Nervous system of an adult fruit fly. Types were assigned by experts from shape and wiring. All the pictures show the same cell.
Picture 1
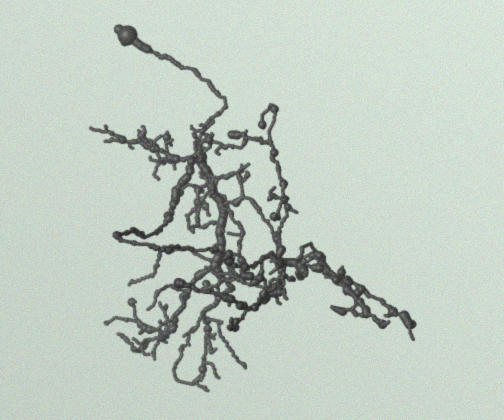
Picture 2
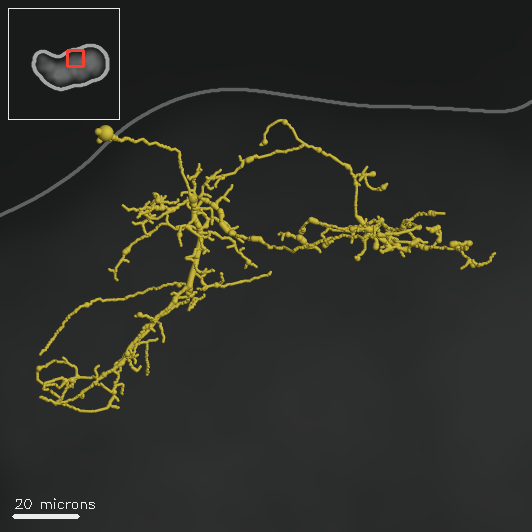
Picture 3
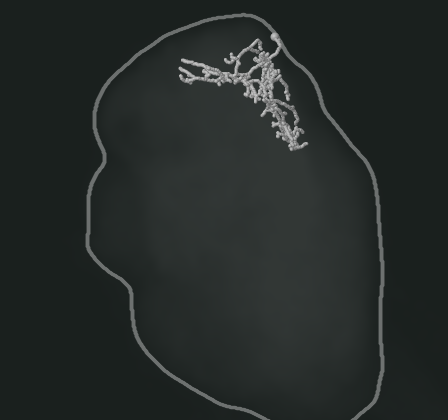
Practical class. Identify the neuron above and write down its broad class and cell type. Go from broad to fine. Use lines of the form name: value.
broad class: central-brain intrinsic neuron
cell type: SMP239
